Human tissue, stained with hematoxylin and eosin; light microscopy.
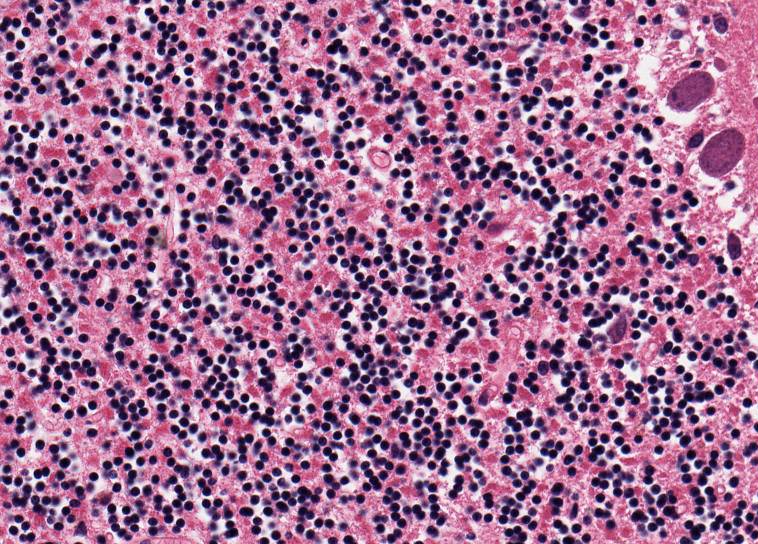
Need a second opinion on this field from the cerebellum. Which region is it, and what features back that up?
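Granular layer fills most of this field. Its small nuclei are round, deeply dark and densely packed, with scant cytoplasm barely visible.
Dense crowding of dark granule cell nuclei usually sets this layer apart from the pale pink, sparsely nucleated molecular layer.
At the upper right corner the nuclei give way to pale pink, finely fibrillar tissue with few nuclei.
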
